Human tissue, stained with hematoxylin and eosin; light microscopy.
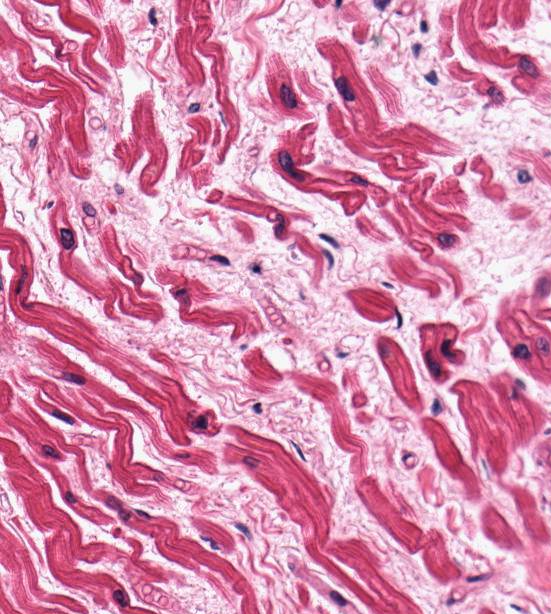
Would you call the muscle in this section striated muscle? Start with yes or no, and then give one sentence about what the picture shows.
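Yes. The muscle fibres show fine transverse cross-striations along their length.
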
